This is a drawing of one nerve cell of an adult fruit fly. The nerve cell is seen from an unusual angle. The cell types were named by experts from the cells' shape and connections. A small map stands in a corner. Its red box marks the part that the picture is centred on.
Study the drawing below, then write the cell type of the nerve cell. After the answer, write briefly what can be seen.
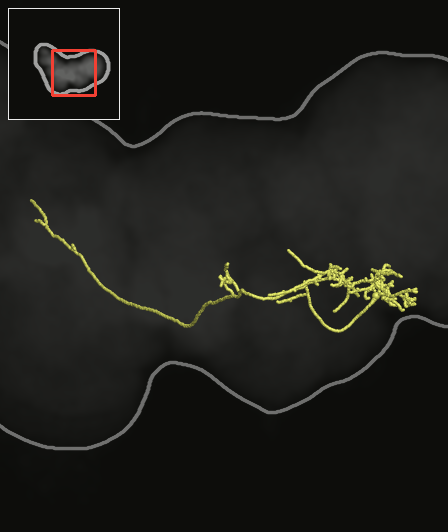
It is of cell type DNge145. It is a descending neuron. The cell body is on the right of the picture. In this view it is more than twice as wide as it is tall.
